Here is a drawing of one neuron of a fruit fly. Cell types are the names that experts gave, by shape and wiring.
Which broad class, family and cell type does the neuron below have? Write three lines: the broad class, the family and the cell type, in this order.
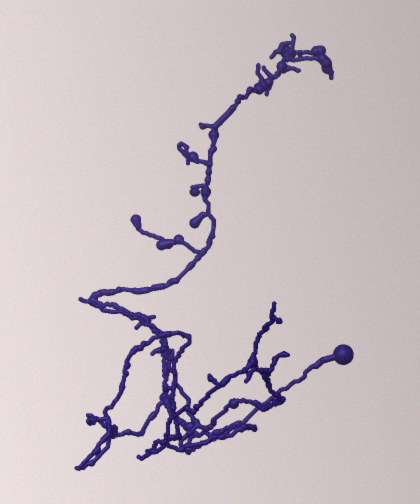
central-brain intrinsic neuron
hemilineage DM6_posterior
CB1641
